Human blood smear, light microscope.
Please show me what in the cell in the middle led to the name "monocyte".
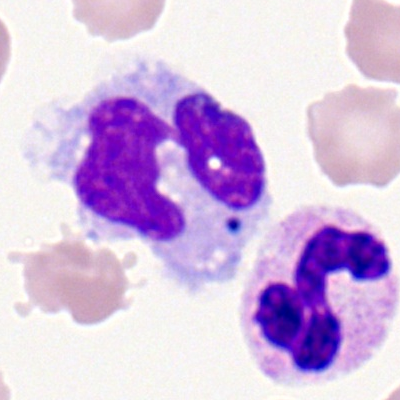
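The cell in the middle is a monocyte. Vacuoles come first on the list: a few small clear ones lie in the lower part of the cytoplasm, and they fit this kind of cell.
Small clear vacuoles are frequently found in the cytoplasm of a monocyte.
Nucleus next: it is divided into two large lobes lying side by side, one on the left and one on the right. Last item: a single small dark dot sits in the cytoplasm below the right lobe.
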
